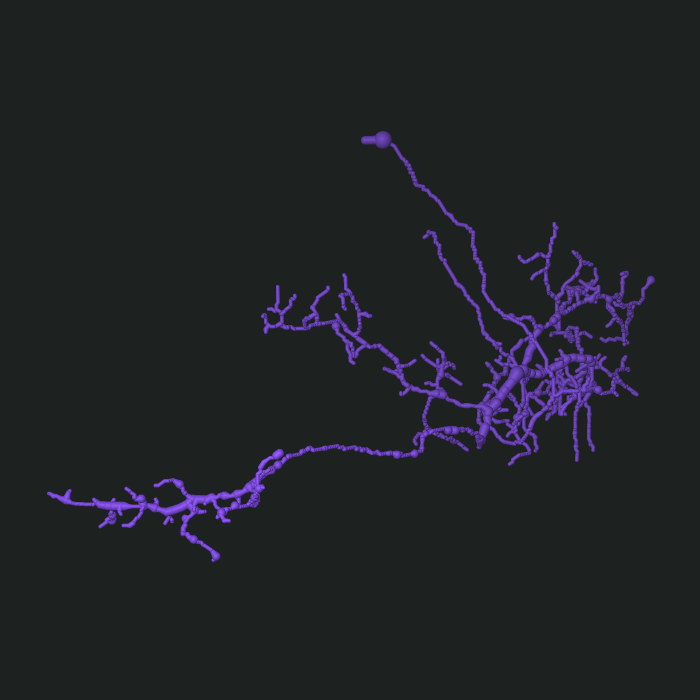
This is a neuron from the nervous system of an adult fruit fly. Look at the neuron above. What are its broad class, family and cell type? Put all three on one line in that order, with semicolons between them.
central-brain intrinsic neuron; hemilineage VLPp2; CB4103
